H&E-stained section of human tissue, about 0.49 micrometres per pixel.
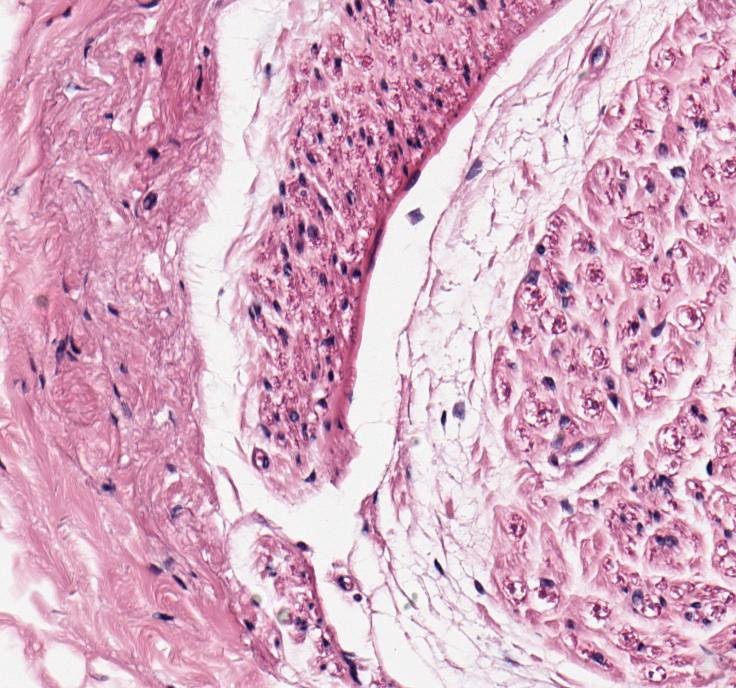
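tibial nerve, haematoxylin and eosin: the central band runs diagonally from the top middle down towards the centre, crowded with small dark oval nuclei, its right edge bordered by a thin line of deeper pink staining. Between the cleft and the right-hand bundle lies loose, pale, wispy connective tissue with sparse spindle-shaped nuclei. On the left, dense, wavy, pink collagenous tissue with scattered dark elongated nuclei.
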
